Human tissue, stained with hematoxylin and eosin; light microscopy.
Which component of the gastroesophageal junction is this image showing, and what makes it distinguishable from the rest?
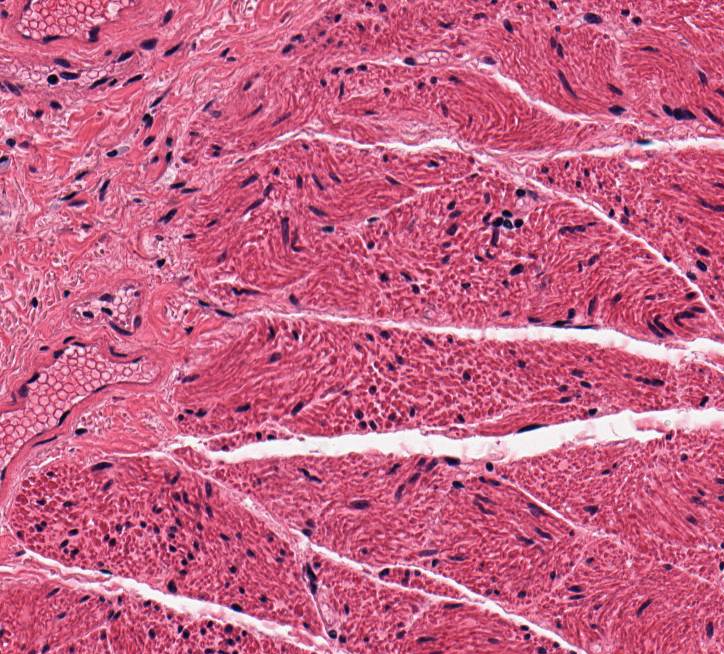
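Mostly I see smooth muscle here, in bundles cut in different planes, some lengthwise, some across. Lengthwise, the nuclei are elongated and cigar-shaped; across, the bundles form a mosaic of small pink round profiles with scattered dark nuclei.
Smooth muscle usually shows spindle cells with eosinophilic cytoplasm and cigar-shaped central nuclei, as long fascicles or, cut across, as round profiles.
The upper left corner is different: looser connective tissue with wavy pink collagen fibres.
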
